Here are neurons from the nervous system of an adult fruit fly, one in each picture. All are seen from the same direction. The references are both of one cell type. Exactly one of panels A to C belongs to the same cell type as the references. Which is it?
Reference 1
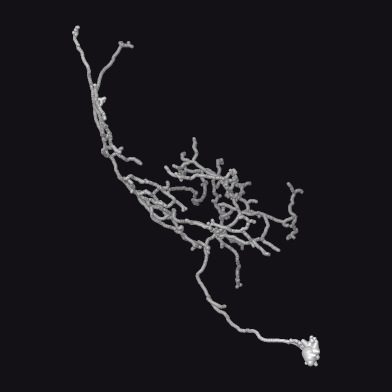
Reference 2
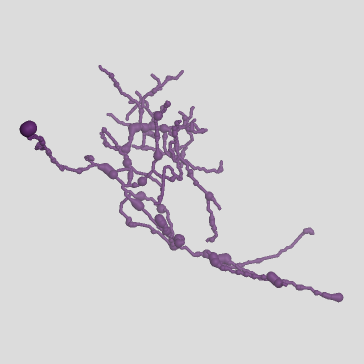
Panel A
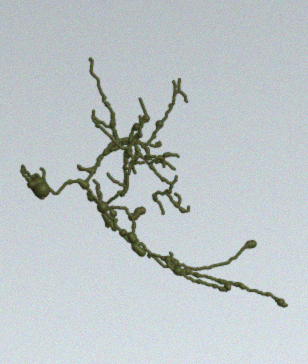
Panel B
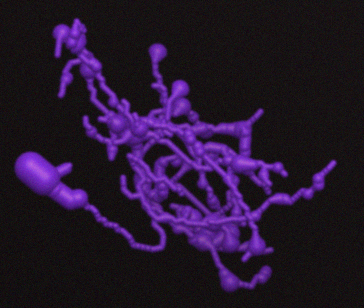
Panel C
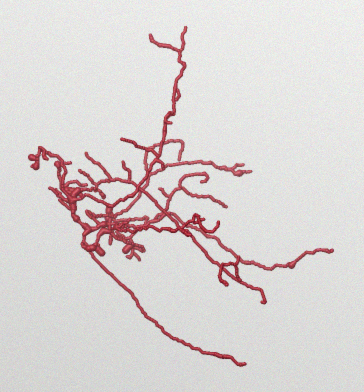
A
